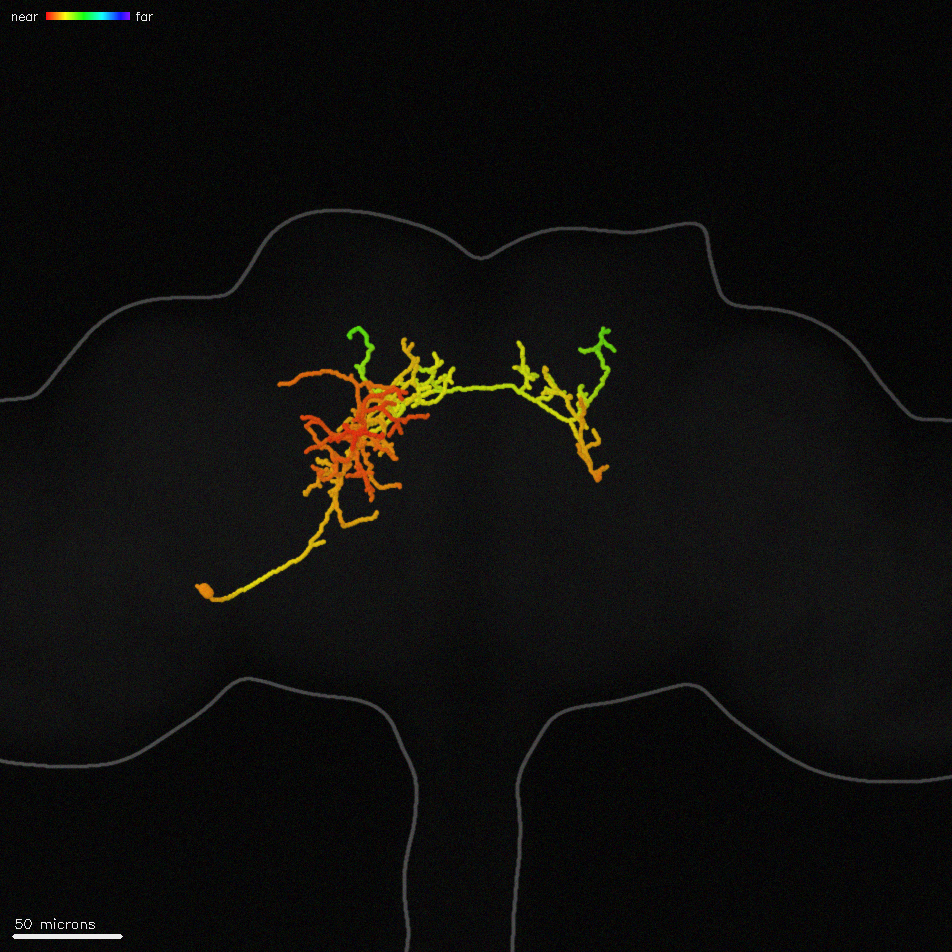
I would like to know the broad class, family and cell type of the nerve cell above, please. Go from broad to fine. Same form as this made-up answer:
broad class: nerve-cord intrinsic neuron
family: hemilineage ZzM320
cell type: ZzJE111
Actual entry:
broad class: central-brain intrinsic neuron
family: hemilineage DL2_dorsal
cell type: SMP182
